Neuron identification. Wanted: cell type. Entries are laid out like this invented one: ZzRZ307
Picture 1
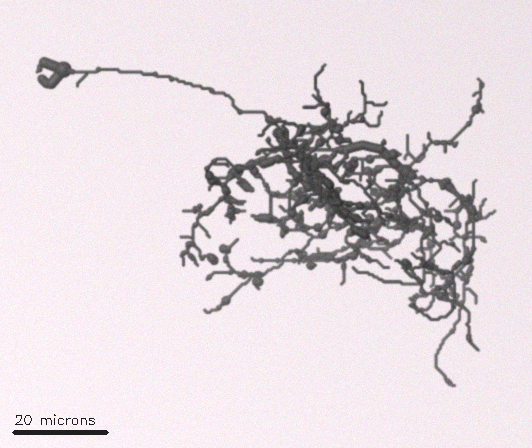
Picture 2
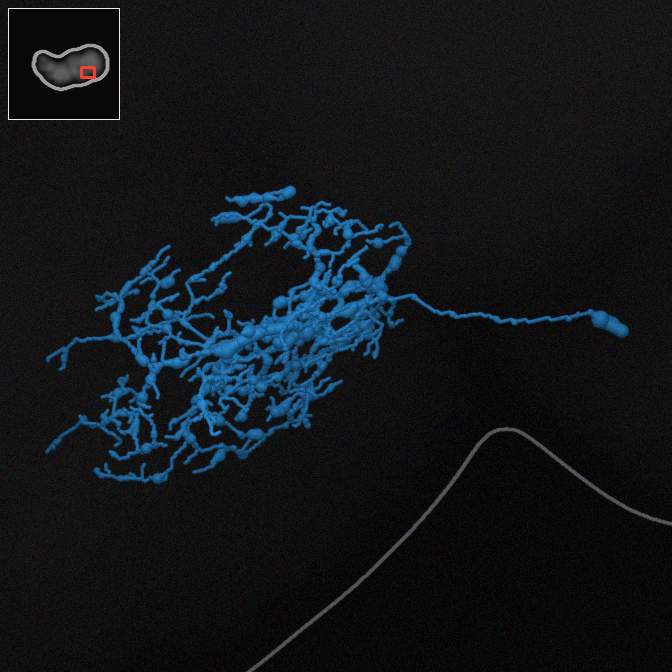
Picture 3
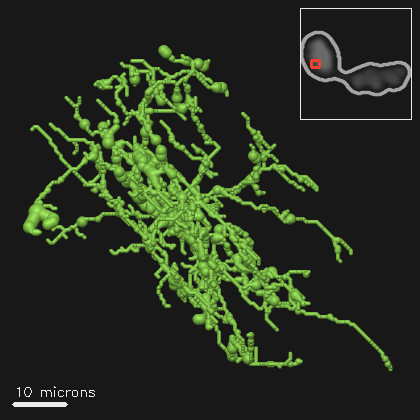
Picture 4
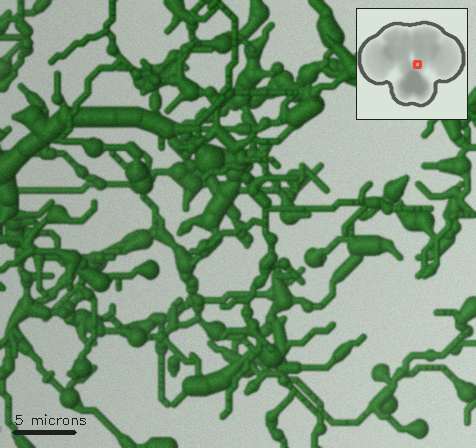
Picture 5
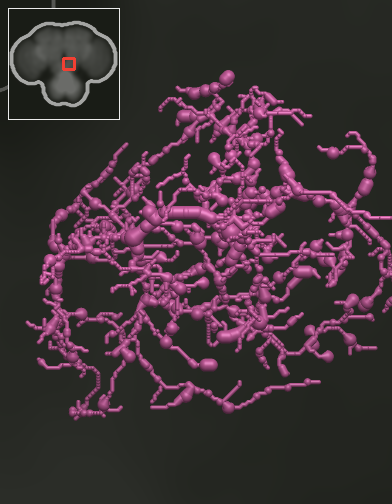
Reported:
GNG210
